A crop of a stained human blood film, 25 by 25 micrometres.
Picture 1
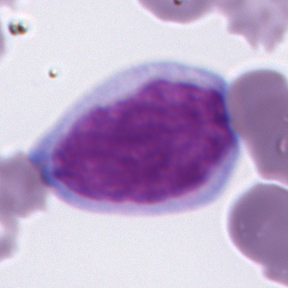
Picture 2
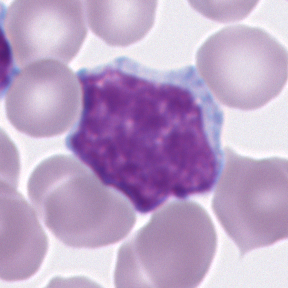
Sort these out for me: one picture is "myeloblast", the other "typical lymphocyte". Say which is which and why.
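Picture 1: myeloblast. Picture 2: typical lymphocyte. Size: myeloblast about 18 by 14 micrometres.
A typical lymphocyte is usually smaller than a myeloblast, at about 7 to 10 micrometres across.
Nucleus: in the myeloblast it fills about 70% of the cell's area and nearly reaches the cell edge on the right. In the lymphocyte it is a single mass, not divided into lobes. Chromatin: lymphocyte mottled, with darker purple patches and small paler spots.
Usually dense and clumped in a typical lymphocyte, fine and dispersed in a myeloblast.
Cytoplasm: pale blue and a narrow rim in both. Myeloblast rim thinnest on the right, with no granules and no vacuoles. Lymphocyte rim thin, most visible along the upper right edge.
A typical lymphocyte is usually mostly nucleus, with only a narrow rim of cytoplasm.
Outline: lymphocyte angular, short straight edges meeting at corners. Surroundings: red cells touch the myeloblast on its left and right sides.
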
